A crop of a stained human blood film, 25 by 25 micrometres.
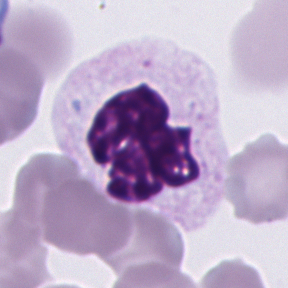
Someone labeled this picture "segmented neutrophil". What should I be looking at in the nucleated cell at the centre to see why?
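Looking at the centre cell, its outline is roughly rounded and smooth, with no projections from the surface. The chromatin is dense and dark purple, gathered into coarse clumps with small paler spots between them.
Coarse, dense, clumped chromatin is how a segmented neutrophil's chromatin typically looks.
So the chromatin here fits a segmented neutrophil. Very fine, faint pinkish granules dust the cytoplasm, and the nucleus sits near the middle of the cell. The nucleus measures about 10 micrometres across.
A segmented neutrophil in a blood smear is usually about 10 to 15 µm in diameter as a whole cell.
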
